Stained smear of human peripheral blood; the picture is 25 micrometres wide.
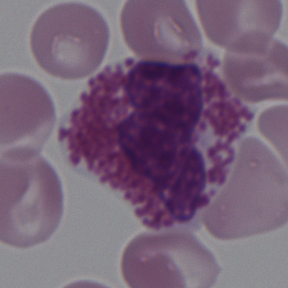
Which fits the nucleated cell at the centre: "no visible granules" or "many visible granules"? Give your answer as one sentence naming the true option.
This cell has a cytoplasm with many visible granules.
